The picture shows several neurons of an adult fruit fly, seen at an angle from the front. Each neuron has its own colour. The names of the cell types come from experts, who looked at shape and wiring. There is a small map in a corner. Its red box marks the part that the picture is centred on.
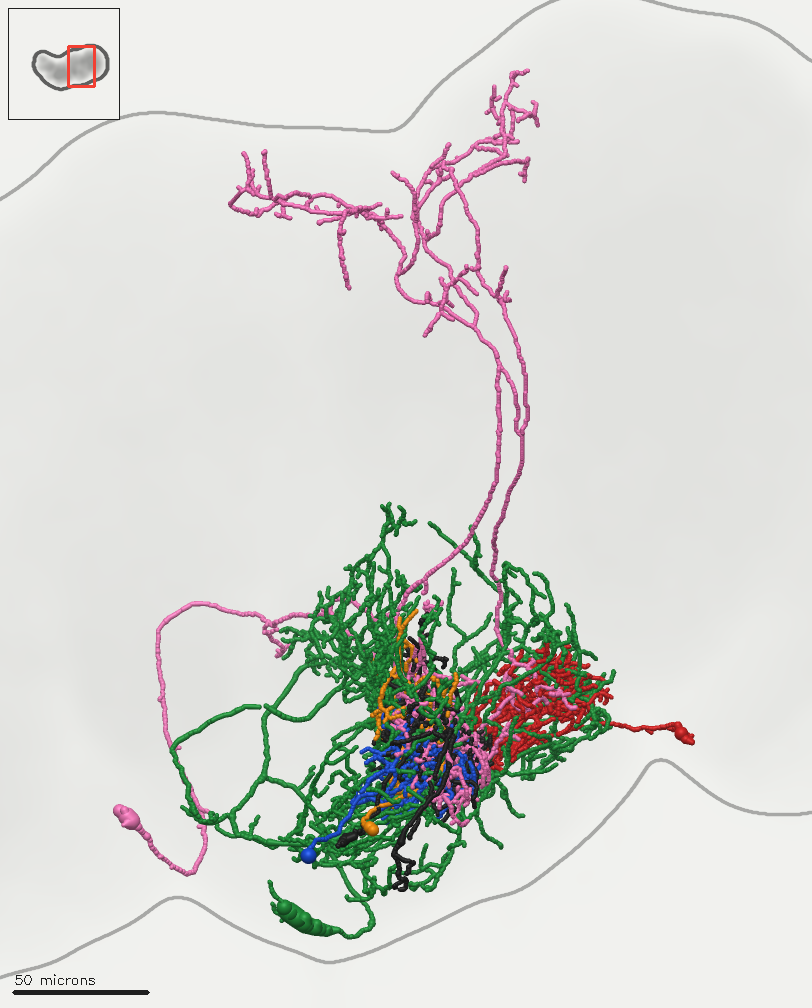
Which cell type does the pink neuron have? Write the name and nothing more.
PRW060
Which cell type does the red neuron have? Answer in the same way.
PRW047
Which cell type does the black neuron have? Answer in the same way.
PRW052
